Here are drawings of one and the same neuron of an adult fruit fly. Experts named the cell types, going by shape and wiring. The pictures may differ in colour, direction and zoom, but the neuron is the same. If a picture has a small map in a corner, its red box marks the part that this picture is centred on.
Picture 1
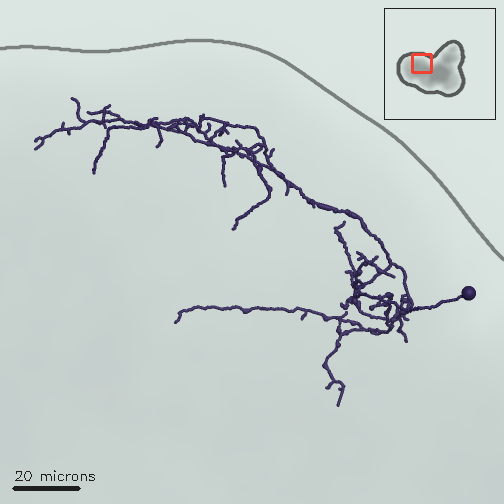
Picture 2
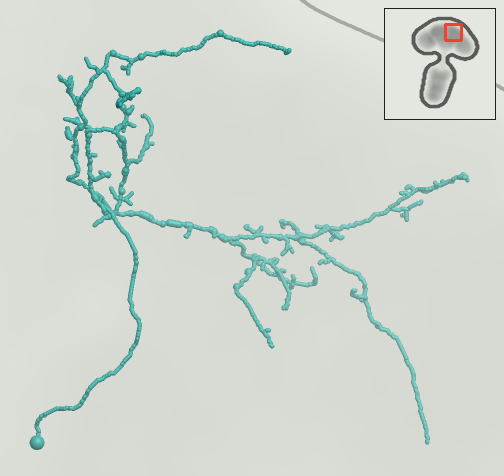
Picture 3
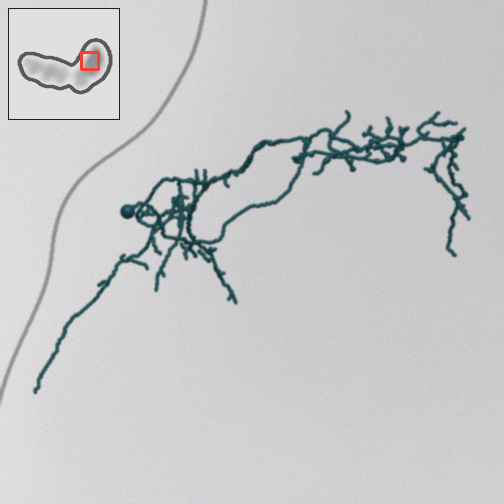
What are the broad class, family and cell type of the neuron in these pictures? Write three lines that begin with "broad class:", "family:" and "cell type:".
broad class: central-brain intrinsic neuron
family: hemilineage DM4_dorsal
cell type: SMP412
